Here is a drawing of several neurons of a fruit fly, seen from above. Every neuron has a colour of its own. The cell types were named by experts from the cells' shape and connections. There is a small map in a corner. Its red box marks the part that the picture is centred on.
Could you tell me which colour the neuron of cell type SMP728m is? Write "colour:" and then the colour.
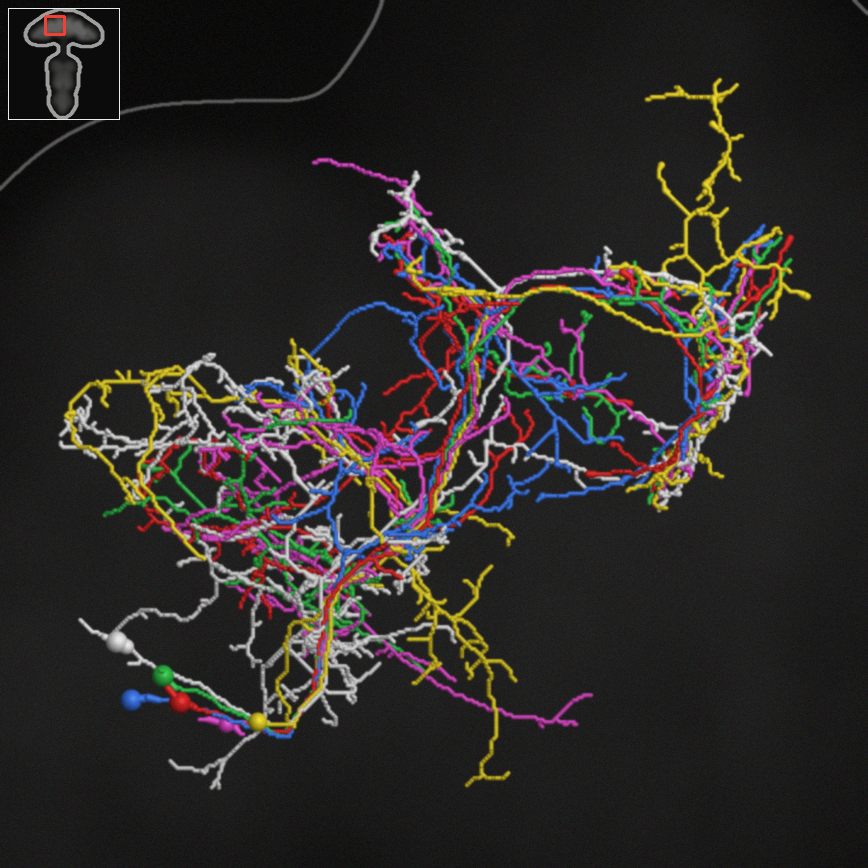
colour: yellow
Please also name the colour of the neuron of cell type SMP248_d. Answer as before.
colour: blue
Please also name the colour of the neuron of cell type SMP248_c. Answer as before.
colour: magenta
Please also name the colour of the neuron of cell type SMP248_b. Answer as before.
colour: red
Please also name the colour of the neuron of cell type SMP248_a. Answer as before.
colour: green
